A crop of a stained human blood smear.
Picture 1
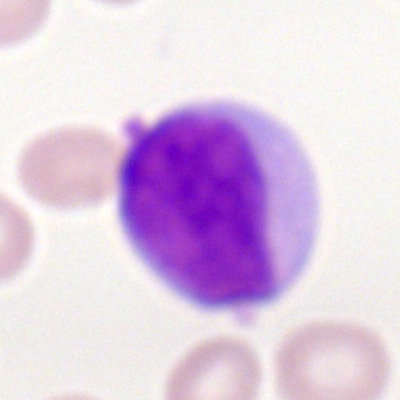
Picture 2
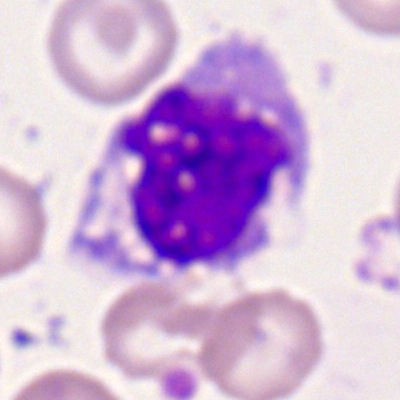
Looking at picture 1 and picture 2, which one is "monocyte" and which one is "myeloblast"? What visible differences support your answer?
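Picture 2 shows the monocyte, picture 1 the myeloblast.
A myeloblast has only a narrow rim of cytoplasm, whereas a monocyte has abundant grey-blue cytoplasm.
In picture 1 the large nucleus fills most of the cell, and the cytoplasm is a pale blue crescent along the right side. In picture 2 the cytoplasm is pale greyish-blue, and the outline is irregular with ragged edges.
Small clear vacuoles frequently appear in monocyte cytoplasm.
In keeping with this, the cytoplasm on the left side of picture 2 holds small clear spaces.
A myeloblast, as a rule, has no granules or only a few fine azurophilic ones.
No granules are visible in the cytoplasm in picture 1, and picture 2 shows no distinct coloured granules either. Small pale round spots lie over the nucleus in picture 2. In picture 1 a small bleb projects from the upper left edge, and a red cell lies just to the left, nearly touching.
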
